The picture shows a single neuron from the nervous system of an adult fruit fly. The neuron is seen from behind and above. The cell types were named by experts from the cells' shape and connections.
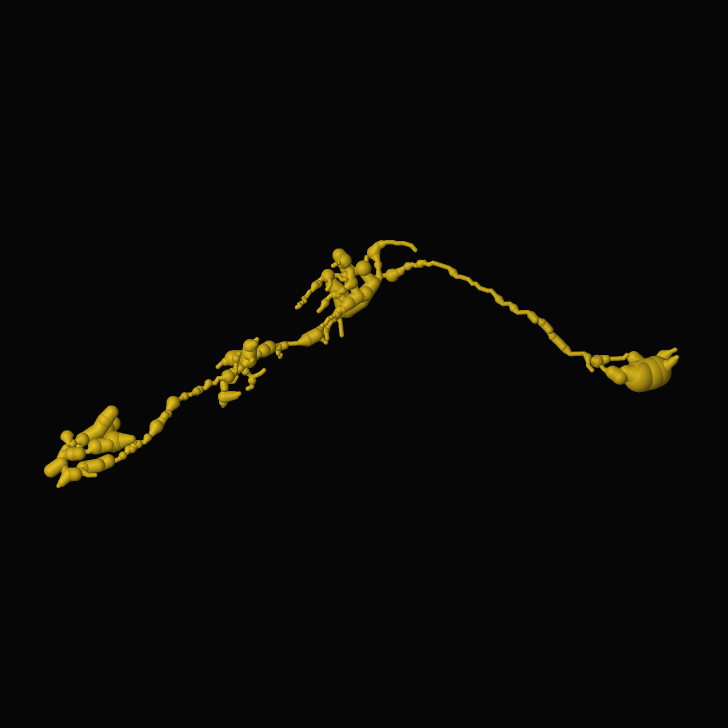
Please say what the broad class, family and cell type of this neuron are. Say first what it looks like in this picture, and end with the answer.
In this view it is more than twice as wide as it is tall. It is an optic-lobe intrinsic neuron. The family is Mi. Its cell type is Mi1.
